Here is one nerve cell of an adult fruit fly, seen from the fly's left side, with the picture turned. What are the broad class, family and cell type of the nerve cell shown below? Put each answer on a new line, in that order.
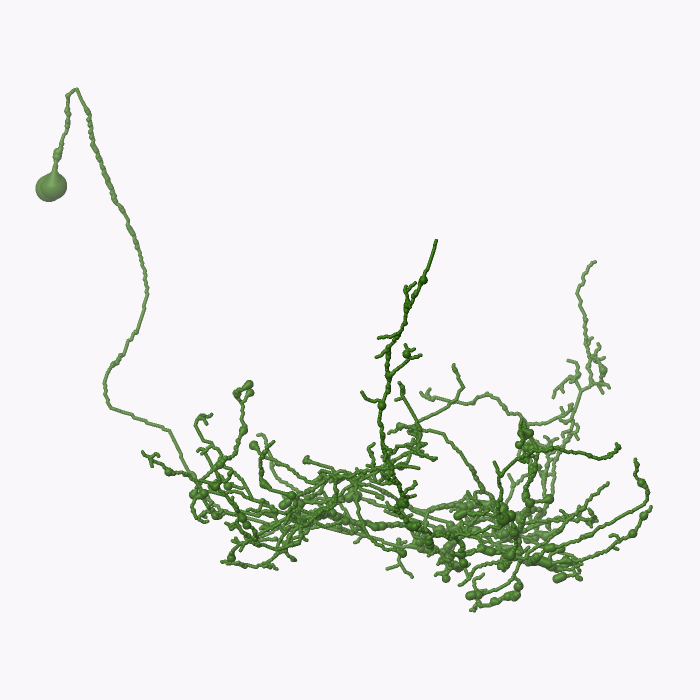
nerve-cord intrinsic neuron
hemilineage 03B
IN03B052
